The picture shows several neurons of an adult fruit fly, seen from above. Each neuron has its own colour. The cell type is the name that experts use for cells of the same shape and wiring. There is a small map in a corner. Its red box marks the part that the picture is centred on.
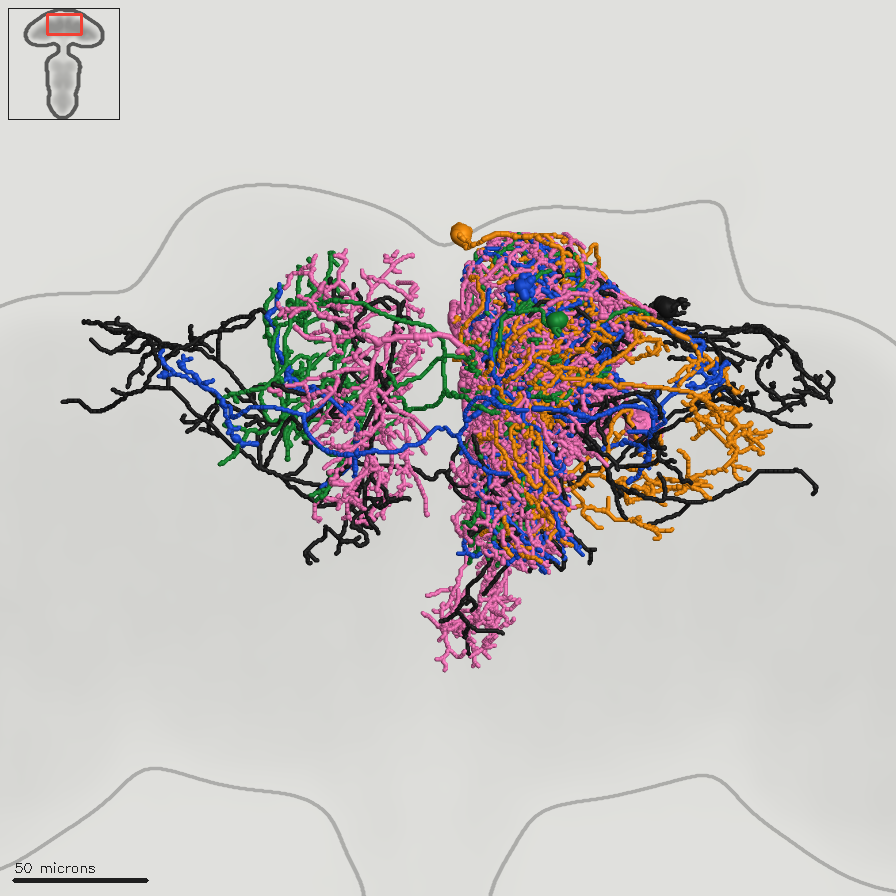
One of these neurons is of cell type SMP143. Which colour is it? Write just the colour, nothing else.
black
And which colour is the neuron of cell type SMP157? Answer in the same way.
orange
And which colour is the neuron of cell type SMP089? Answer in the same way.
green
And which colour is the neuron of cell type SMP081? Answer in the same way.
blue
